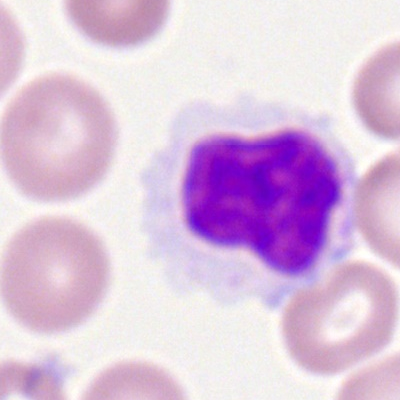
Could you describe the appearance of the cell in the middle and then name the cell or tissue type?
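Starting with shape, the nucleus is broader than it is tall and has an irregular, notched outline. As for position, it lies off-centre, toward the right side of the cell. Its chromatin is dark purple with paler streaks, which give it a clumped look. Last on the list, the cytoplasm is pale grey-blue. Named, this cell is a lymphocyte.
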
